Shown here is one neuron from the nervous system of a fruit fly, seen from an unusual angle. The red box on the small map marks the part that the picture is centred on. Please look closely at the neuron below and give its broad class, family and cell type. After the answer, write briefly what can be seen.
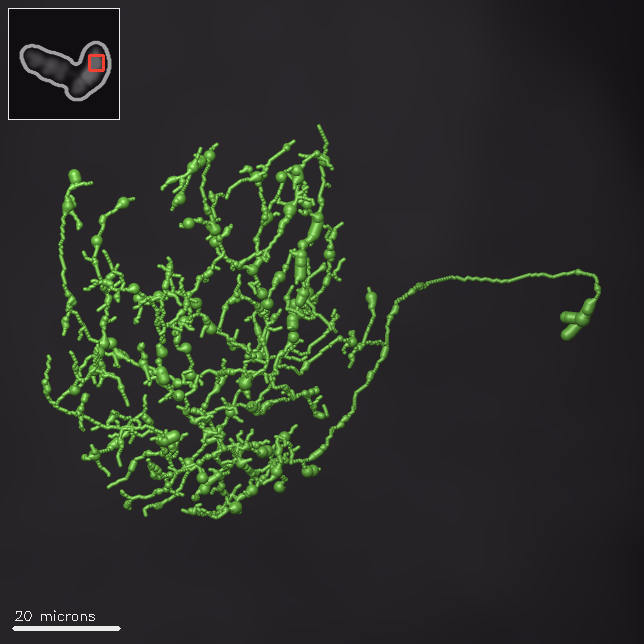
This is an optic-lobe intrinsic neuron. Its family is Cm. The cell type is Cm19. Its cell body lies on the right of the picture. From left to right in the picture it spans about 110 microns. More than a hundred branch ends can be seen.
